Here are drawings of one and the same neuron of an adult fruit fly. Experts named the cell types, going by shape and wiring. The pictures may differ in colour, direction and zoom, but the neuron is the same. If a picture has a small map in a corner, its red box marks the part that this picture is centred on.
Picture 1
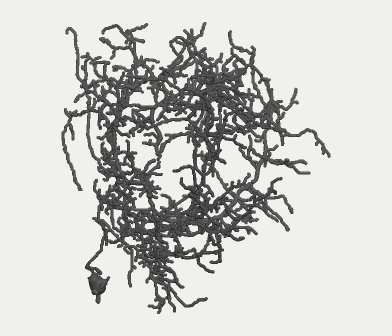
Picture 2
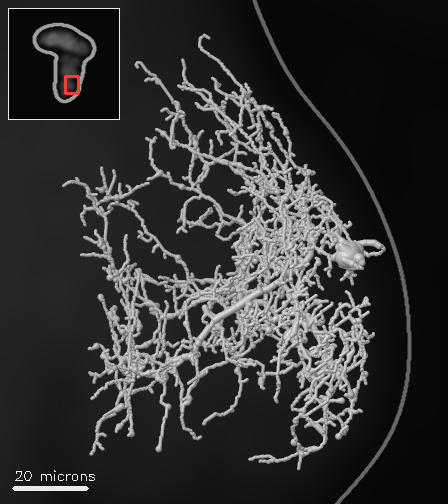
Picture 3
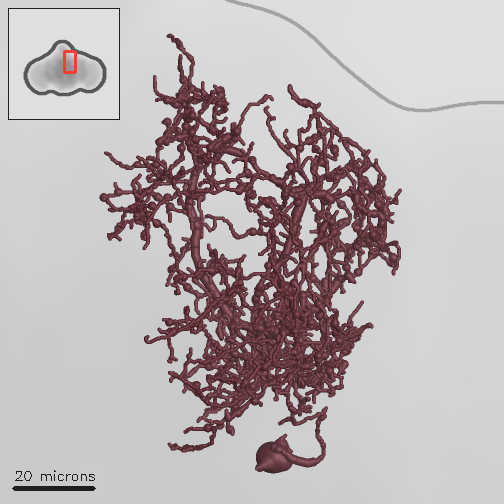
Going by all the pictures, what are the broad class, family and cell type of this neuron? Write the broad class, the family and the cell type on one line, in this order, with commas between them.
nerve-cord intrinsic neuron, hemilineage 08A, IN08A008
